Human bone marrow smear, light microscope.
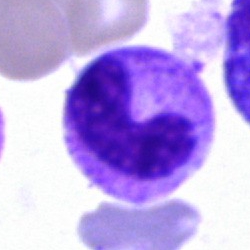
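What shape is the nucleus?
Kidney-shaped, with a deep notch.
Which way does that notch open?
Toward the upper right of the cell.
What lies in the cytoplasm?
Fine purplish granules, scattered throughout.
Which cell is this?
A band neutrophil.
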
